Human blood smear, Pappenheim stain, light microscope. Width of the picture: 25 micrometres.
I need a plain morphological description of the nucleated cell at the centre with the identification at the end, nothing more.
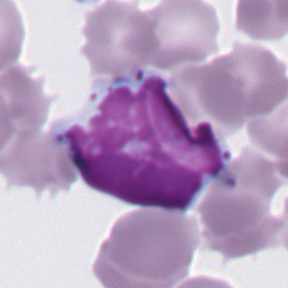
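Looking along the upper edge, the nuclear outline is irregular, notched and swelling into knob-like bulges. The nucleus is creased, which gives it a folded look. Cytoplasm shows only as a thin, pale bluish rim, mostly at the upper left. I find no vacuoles anywhere in the cell. This is a typical lymphocyte.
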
